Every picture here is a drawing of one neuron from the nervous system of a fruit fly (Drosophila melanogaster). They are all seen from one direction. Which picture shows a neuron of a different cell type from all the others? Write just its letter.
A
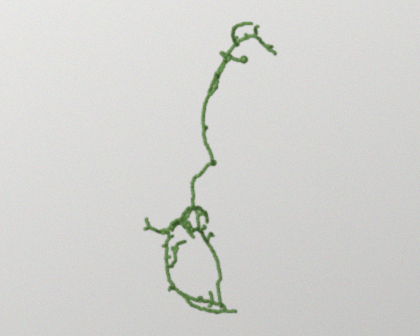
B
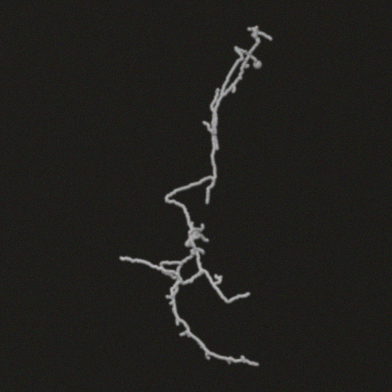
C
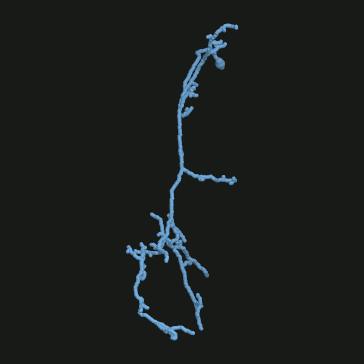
B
